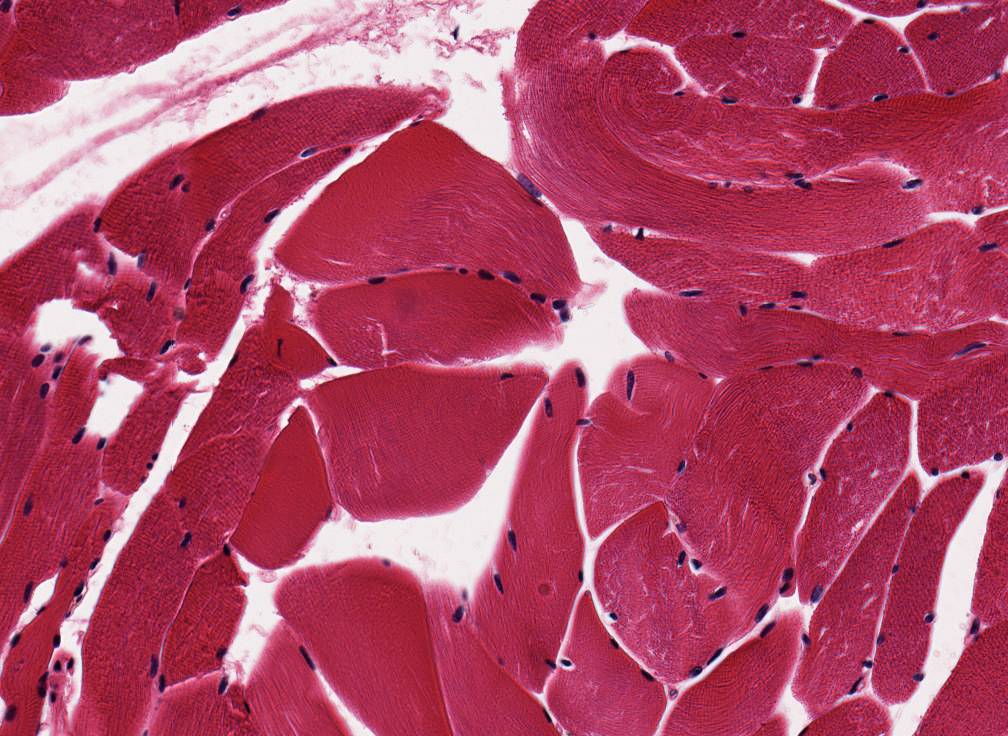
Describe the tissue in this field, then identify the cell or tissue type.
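First, the nuclei: dark, flattened and elongated, lying at the edges of the fibres rather than centrally. Second, the fibres cut across in the centre of the field: angular, polygonal outlines. Third, the surroundings: a wispy, pale pink strand of loose connective tissue crosses the upper left corner, and no fat cells appear anywhere. This is skeletal muscle.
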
